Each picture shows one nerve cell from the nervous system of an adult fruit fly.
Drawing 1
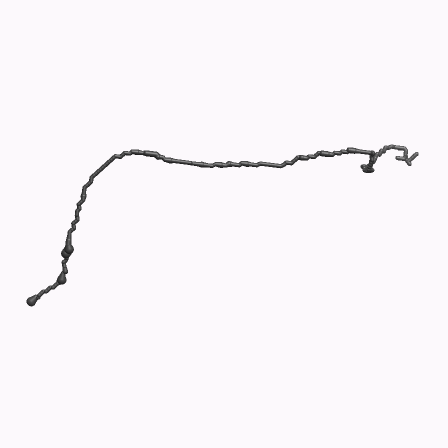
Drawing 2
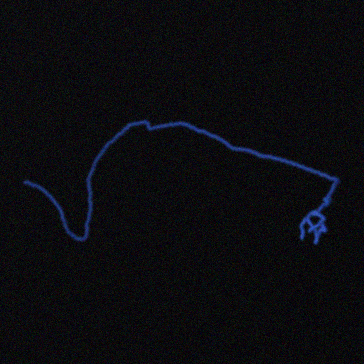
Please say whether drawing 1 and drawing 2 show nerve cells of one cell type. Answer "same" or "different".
different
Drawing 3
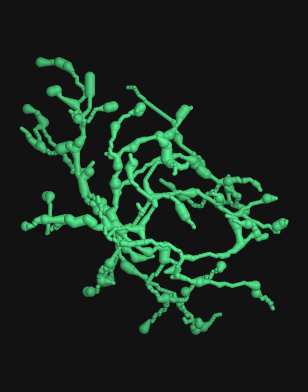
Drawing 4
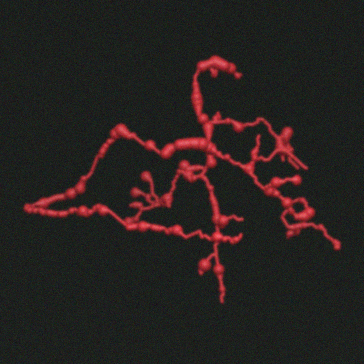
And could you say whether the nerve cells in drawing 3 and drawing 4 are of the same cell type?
same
